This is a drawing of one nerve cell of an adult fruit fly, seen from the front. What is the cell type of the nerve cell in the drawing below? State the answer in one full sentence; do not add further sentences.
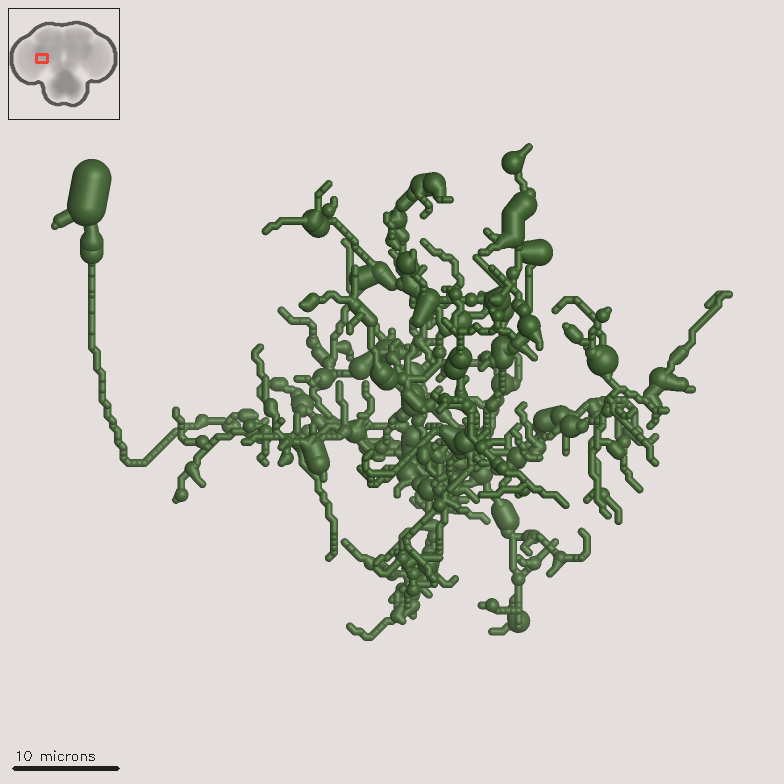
It is CB3933 that is the cell type of the nerve cell.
